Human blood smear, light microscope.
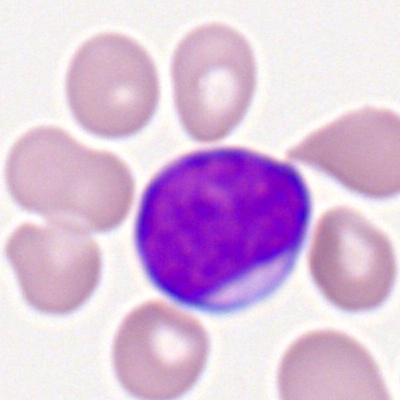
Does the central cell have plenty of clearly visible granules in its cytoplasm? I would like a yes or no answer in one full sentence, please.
No, its cytoplasm lacks visible granules entirely.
